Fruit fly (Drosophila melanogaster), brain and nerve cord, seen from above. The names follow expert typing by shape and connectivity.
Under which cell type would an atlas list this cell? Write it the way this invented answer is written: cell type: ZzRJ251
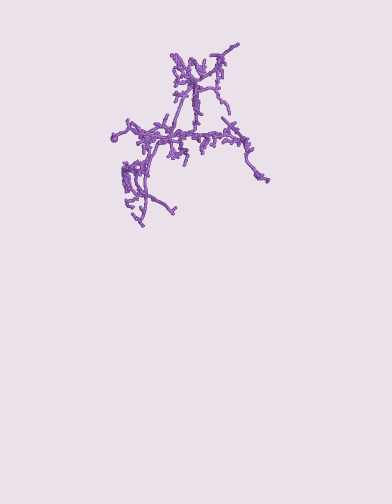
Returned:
cell type: IN11A002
